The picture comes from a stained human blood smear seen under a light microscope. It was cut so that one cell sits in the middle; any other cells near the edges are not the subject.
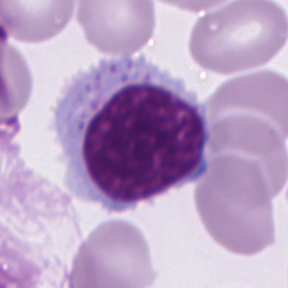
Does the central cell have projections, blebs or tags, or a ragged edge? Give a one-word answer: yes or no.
Yes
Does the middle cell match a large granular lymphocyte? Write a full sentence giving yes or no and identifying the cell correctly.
Yes, the central cell here is a large granular lymphocyte.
